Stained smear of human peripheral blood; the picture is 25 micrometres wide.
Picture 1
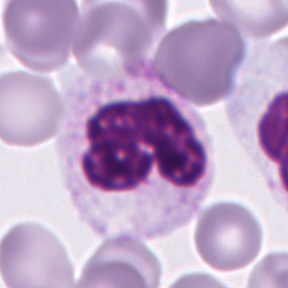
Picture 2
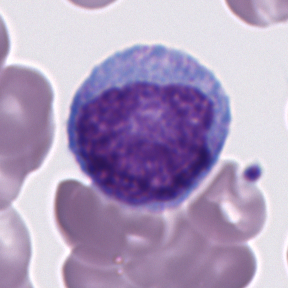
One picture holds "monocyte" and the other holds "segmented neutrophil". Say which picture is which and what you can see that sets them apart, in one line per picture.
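Picture 1 is a segmented neutrophil. The cytoplasm holds many fine pinkish-violet granules.
Picture 2 is a monocyte. No distinct granules are seen in the cytoplasm.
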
